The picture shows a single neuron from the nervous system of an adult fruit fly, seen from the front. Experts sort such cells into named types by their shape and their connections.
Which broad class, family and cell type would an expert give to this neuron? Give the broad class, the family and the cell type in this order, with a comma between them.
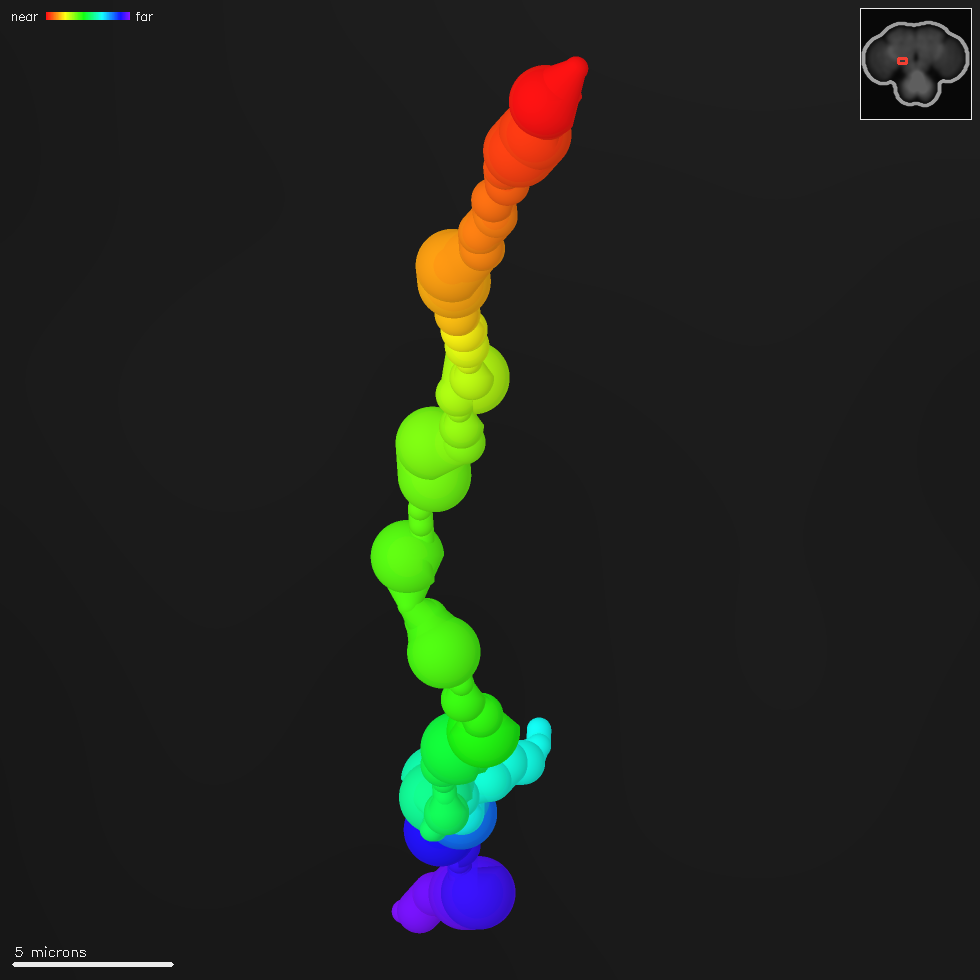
sensory neuron entering the brain, class mechanosensory, JO-B1_b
